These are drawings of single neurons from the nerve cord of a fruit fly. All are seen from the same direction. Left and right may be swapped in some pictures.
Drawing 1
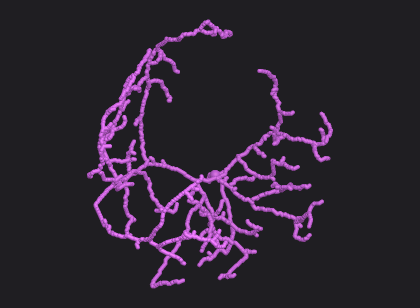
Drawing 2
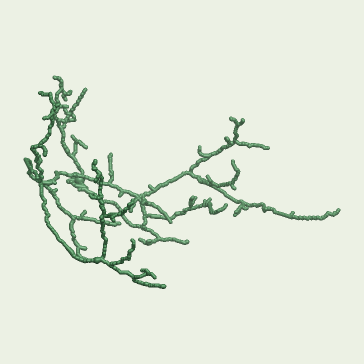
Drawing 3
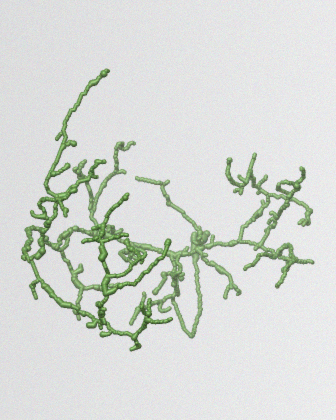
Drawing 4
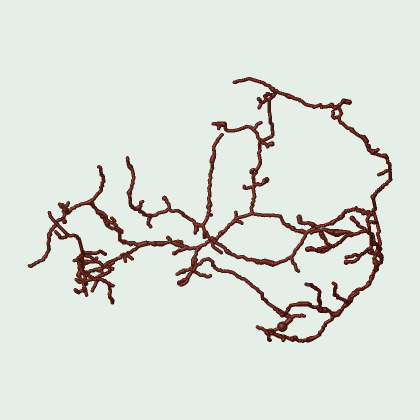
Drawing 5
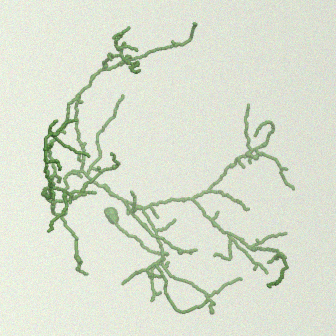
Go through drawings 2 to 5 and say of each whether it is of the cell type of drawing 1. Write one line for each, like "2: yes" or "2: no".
2: yes
3: no
4: yes
5: yes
